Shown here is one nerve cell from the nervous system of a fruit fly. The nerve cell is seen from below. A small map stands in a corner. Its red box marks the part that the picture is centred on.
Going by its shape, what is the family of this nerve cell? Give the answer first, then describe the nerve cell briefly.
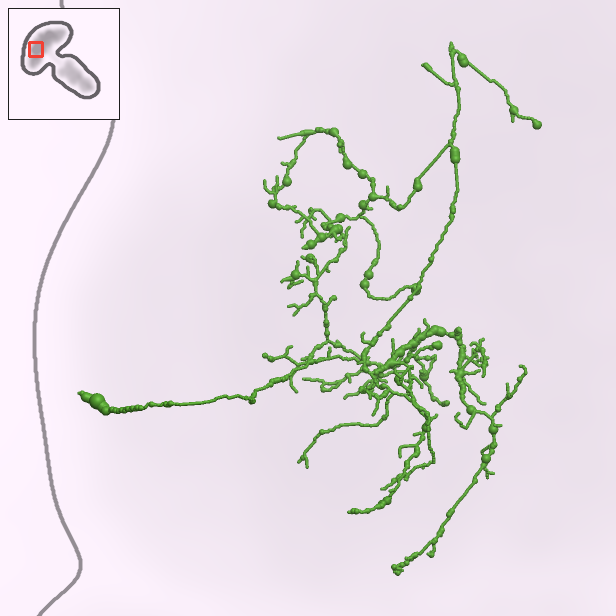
Its family is hemilineage LHa1. Its broad class is central-brain intrinsic neuron. It is in the brain and does not reach the nerve cord. The picture shows dozens of branch ends.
